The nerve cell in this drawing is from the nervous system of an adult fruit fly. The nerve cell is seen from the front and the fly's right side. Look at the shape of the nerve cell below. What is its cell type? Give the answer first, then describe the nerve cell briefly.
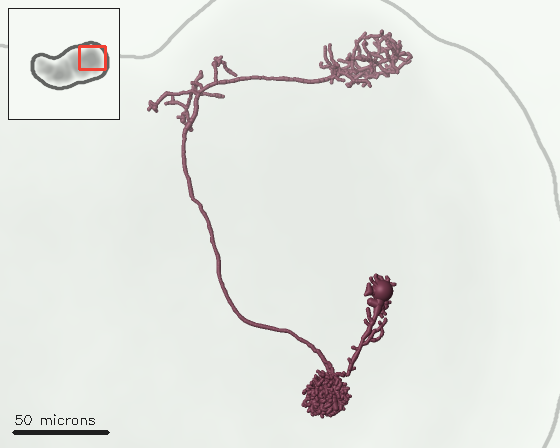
The cell type is VA2_adPN. Its broad class is central-brain intrinsic neuron. From top to bottom in the picture it spans about 200 microns. The picture shows dozens of branch ends.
